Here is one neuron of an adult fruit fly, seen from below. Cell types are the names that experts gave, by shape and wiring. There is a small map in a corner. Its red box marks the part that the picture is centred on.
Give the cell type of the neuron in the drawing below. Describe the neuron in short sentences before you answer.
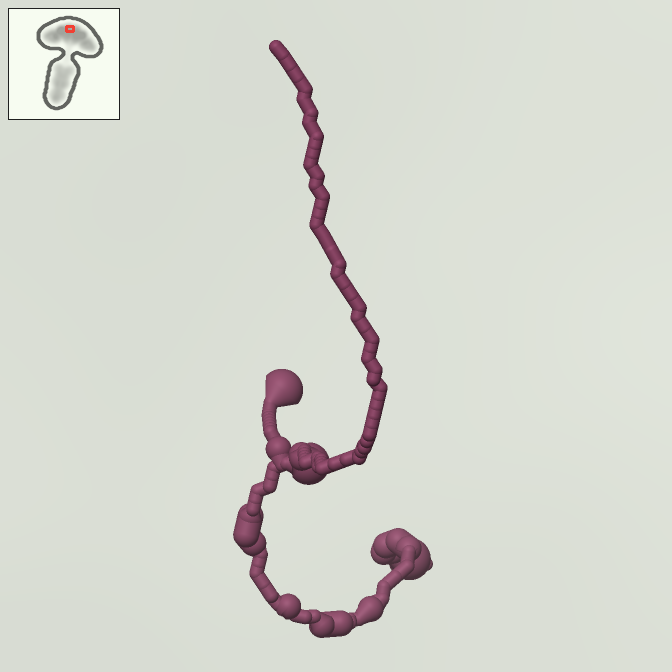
It is in the brain and does not reach the nerve cord. The drawing shows no cell body. There are a dozen or fewer branch ends. This is a sensory neuron entering the brain. Its cell type is ORN_VM6m.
